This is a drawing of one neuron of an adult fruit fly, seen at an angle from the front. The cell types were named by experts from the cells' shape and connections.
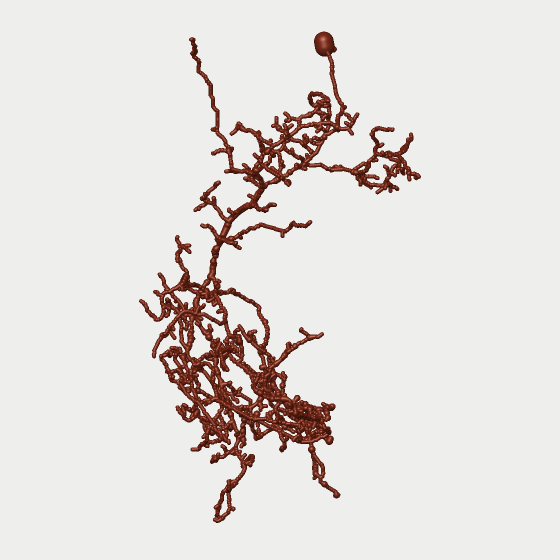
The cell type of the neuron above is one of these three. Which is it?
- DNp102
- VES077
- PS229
VES077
